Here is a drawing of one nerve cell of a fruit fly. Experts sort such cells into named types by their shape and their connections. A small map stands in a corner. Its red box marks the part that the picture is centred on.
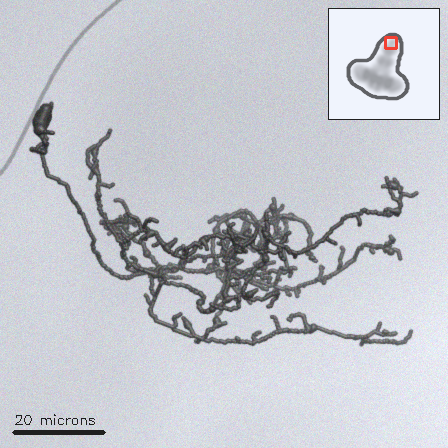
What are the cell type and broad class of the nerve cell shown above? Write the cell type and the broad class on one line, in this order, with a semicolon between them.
INXXX394; nerve-cord intrinsic neuron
